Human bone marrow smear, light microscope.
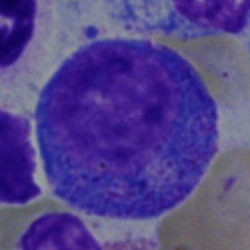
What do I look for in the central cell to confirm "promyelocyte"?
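Chromatin finely stippled, not coarsely clumped.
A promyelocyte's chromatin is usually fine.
Fine reddish-purple granules scattered, mainly in lower part of cell.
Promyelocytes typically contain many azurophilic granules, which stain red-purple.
Both points fit promyelocyte. Also seen: roughly round outline with smooth edge; cytoplasmic rim widest along lower side.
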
